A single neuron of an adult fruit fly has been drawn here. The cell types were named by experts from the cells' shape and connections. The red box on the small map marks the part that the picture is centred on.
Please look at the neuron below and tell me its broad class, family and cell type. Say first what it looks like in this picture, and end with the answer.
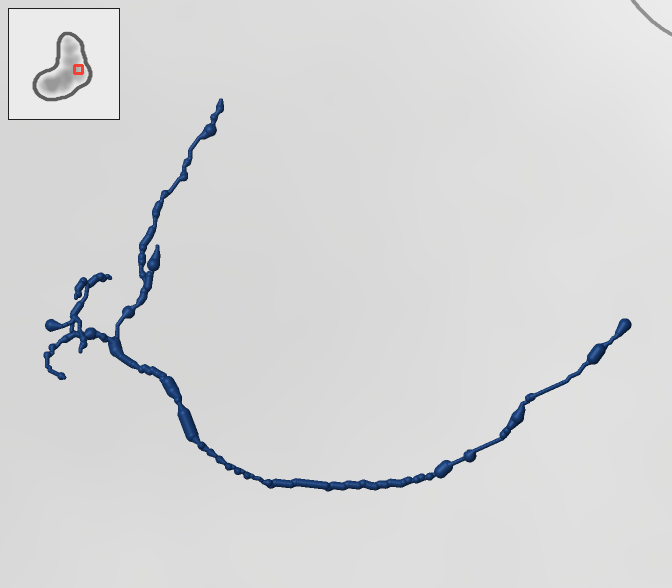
No cell body is drawn. It has a dozen or fewer branch ends. It is a sensory neuron entering the nerve cord. The name of its family is class mechanosensory tactile. It is of cell type SNta20.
